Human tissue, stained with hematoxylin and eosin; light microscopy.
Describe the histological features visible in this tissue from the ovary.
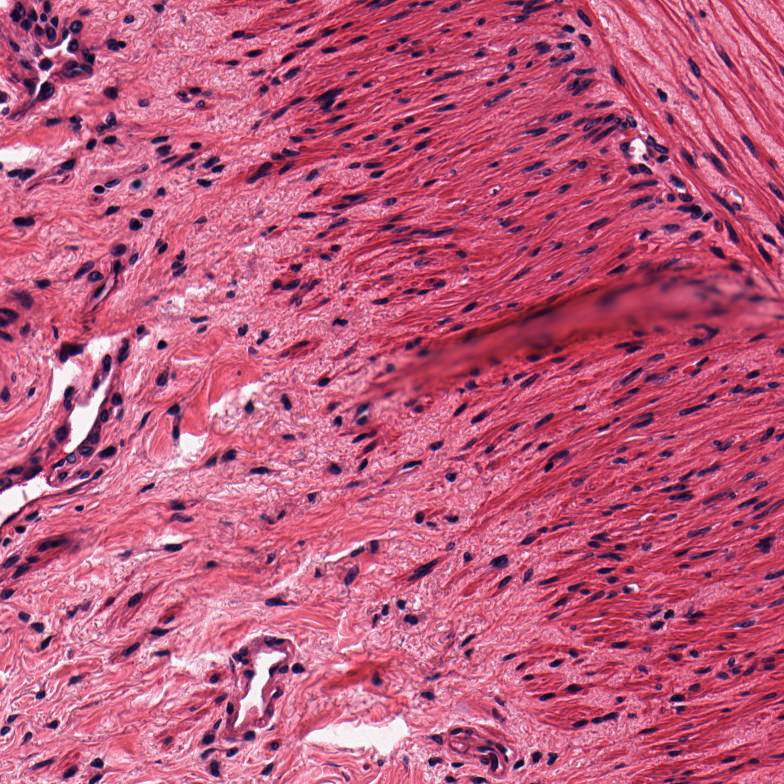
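The right half of the field is filled by compact fascicles of spindle cells with elongated, dark-staining nuclei, lying within deeply eosinophilic, fibrillar bundles. The left half is looser stroma. Small thin-walled vessels with slit-like lumens lie at the left edge and bottom centre.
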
